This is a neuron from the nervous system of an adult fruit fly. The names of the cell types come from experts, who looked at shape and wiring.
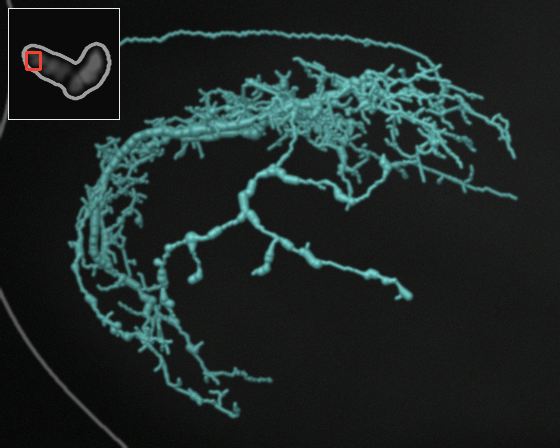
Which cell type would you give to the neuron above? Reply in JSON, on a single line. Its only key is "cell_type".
{"cell_type": "IN03A026_d"}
